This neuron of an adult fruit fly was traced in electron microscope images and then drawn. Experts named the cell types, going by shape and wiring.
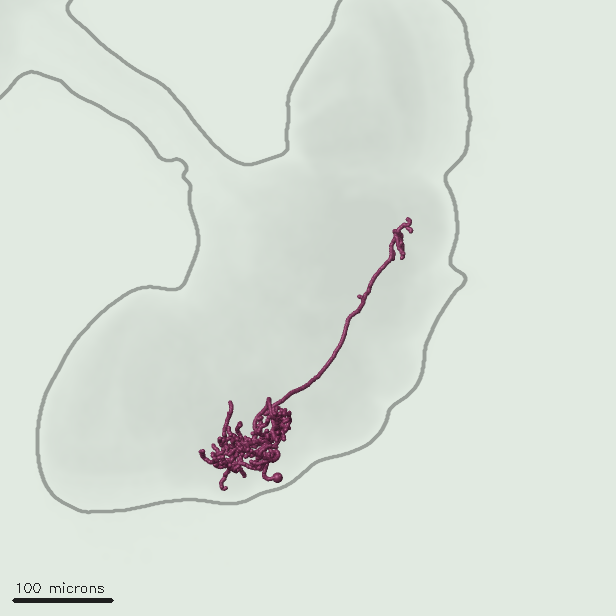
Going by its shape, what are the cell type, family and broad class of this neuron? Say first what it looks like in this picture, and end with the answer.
It lies in the brain. The cell body is at the bottom of the picture. From top to bottom in the picture it spans about 300 microns. Its cell type is CB3576. The family is hemilineage VLPl&d1_dorsal. Its broad class is central-brain intrinsic neuron.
